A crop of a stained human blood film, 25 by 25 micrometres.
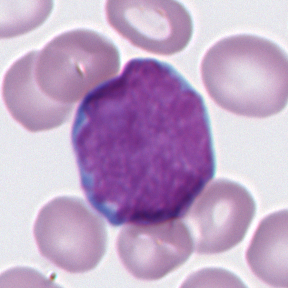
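Myeloblast in the middle of a stained human blood smear. Just a narrow rim of blue cytoplasm surrounds the nucleus, which measures about 15 by 11 micrometres, and the cytoplasm shows up most along the left and lower left edge. The chromatin is fine and evenly spread, with no coarse clumps.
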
